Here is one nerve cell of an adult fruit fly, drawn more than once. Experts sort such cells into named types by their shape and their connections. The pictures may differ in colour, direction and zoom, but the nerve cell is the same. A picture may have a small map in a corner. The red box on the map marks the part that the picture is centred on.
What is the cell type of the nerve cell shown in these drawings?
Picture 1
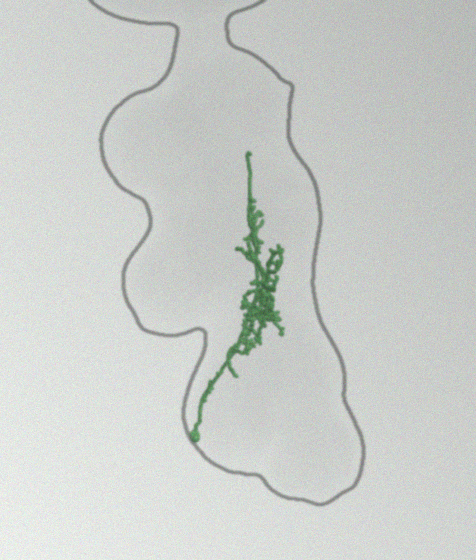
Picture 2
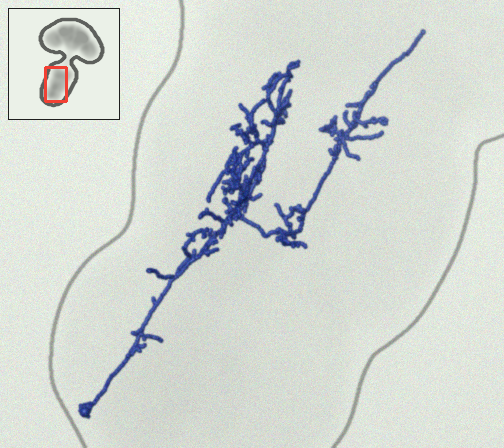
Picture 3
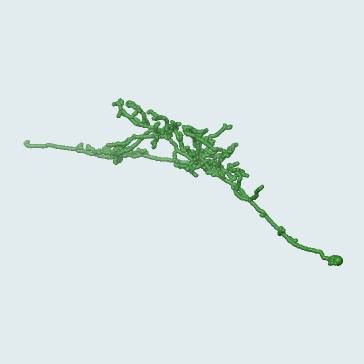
IN07B032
